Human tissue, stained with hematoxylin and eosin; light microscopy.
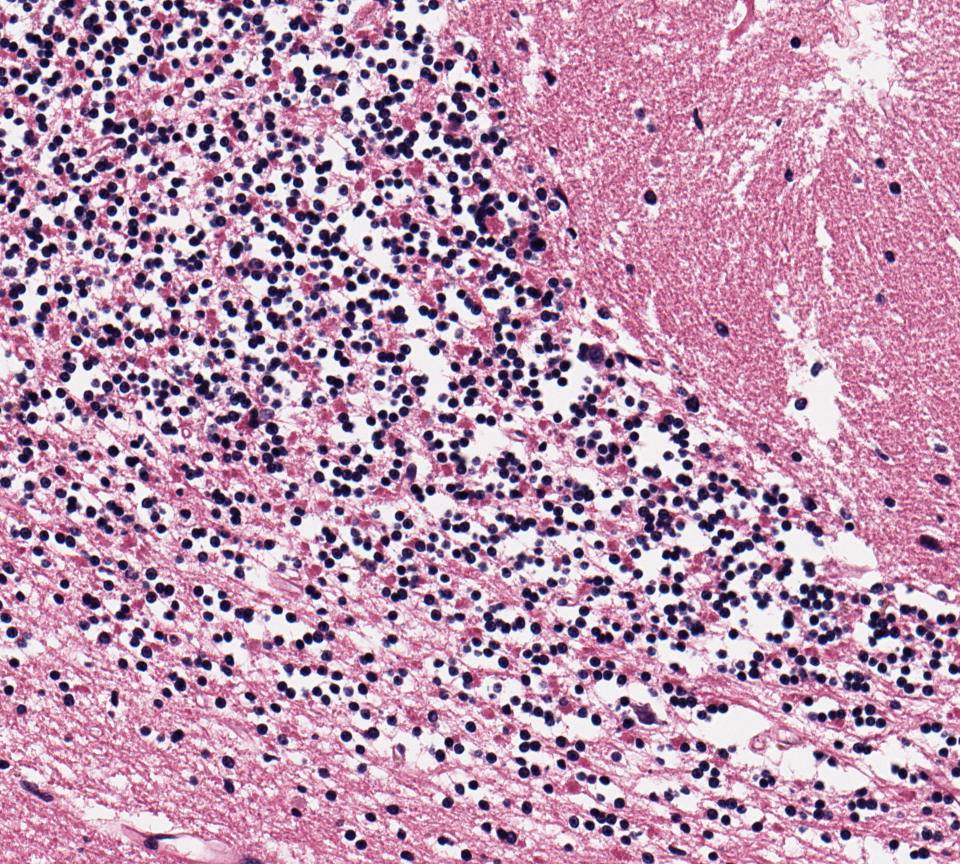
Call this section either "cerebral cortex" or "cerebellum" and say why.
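It is cerebellum. First: a broad band packed with small, round, dark nuclei with scant cytoplasm runs diagonally from upper left to lower right. Second: its border with the pale pink zone at upper right is sharp.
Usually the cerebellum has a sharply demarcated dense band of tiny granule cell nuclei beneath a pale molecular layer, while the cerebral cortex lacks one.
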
